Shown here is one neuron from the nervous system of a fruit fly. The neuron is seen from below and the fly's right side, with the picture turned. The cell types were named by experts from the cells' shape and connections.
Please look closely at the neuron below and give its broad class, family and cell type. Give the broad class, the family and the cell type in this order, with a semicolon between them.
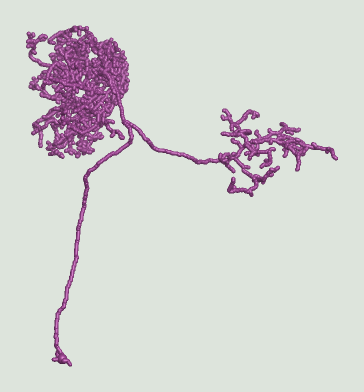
central-brain intrinsic neuron; MBON; MBON27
